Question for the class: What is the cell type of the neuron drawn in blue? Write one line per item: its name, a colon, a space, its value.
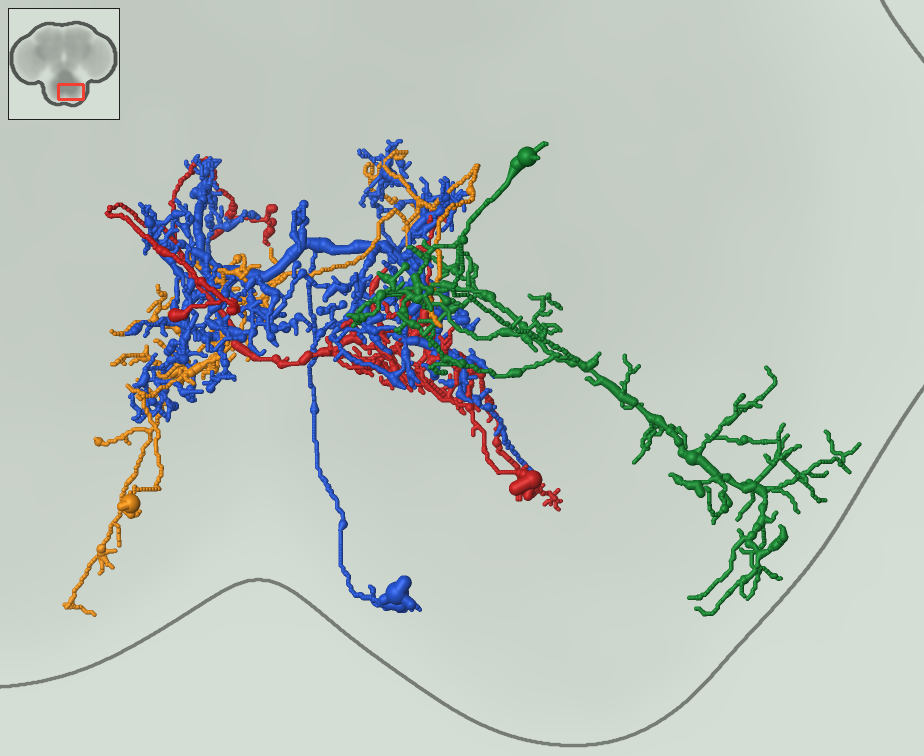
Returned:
cell type: IN00A020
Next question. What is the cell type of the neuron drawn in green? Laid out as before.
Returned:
cell type: IN09A024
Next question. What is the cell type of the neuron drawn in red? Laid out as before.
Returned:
cell type: IN10B028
